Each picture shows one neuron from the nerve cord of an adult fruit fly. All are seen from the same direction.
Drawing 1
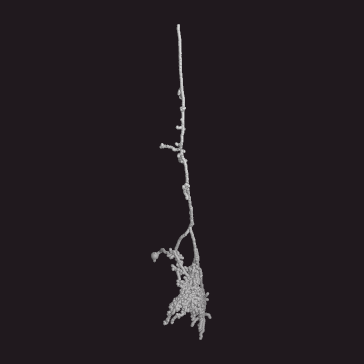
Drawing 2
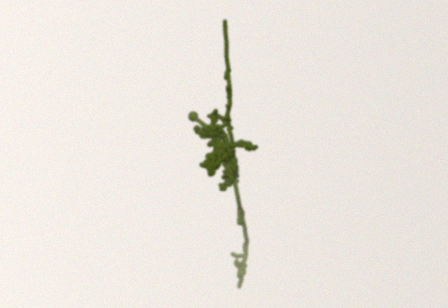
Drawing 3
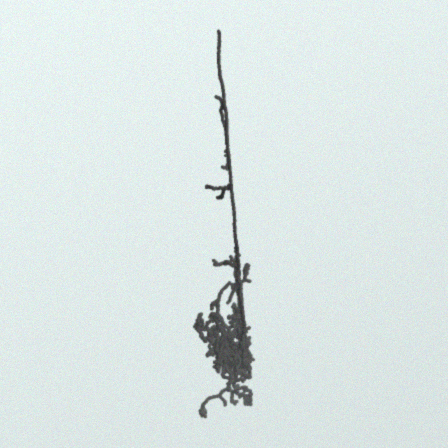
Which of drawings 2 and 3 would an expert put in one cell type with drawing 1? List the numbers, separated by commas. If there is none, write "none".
2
